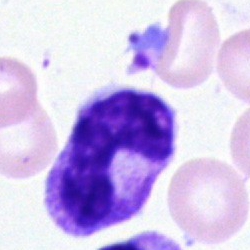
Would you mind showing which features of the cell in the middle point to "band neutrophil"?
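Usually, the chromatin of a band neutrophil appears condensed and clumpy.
Here the chromatin is dark purple and coarse, with uneven darker and lighter areas, and that goes with a band neutrophil. As for the rest, the cell is oval, its long axis running from upper right to lower left. In its lower right part lies a pale lilac patch, bordered by dark nuclear material. The margin is smooth, without surface projections.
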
